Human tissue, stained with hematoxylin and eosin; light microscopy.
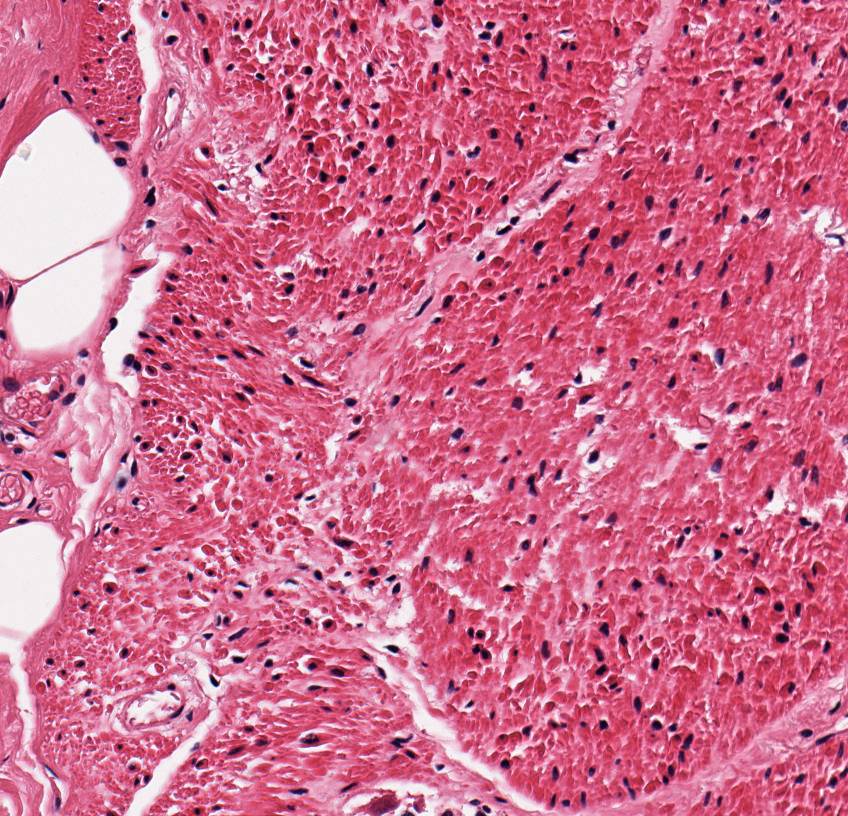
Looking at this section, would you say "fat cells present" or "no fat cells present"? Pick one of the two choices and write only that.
Fat cells present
